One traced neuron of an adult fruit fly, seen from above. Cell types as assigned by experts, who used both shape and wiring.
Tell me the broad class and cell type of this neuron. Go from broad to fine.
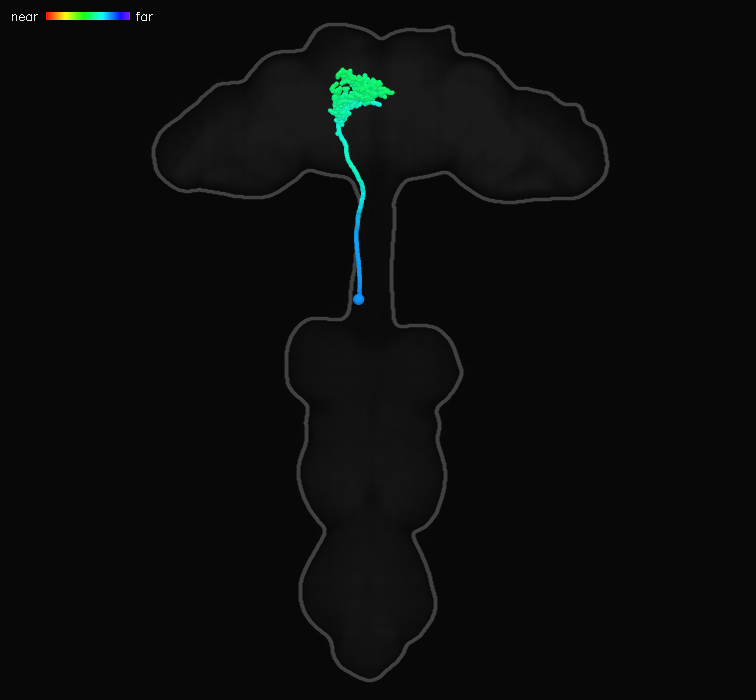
ascending neuron; ANXXX462b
